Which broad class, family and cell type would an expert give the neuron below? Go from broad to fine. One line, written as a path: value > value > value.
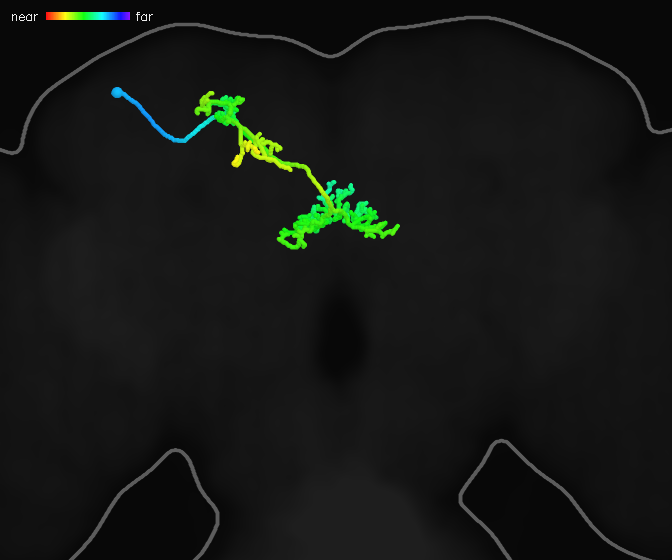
central-brain intrinsic neuron > hemilineage DL1_dorsal > FB2F_b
